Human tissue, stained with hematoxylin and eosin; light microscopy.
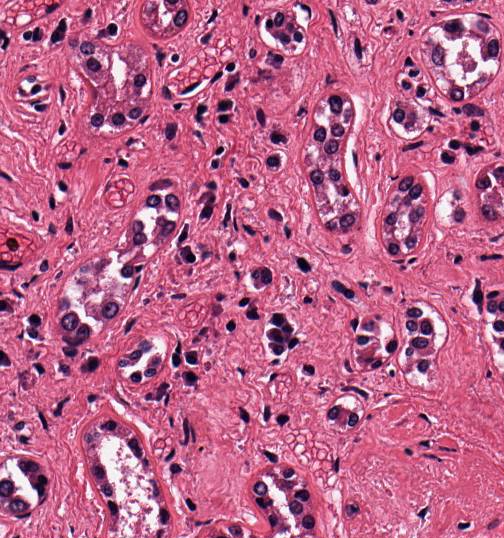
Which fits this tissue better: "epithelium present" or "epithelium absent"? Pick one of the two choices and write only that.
Epithelium present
